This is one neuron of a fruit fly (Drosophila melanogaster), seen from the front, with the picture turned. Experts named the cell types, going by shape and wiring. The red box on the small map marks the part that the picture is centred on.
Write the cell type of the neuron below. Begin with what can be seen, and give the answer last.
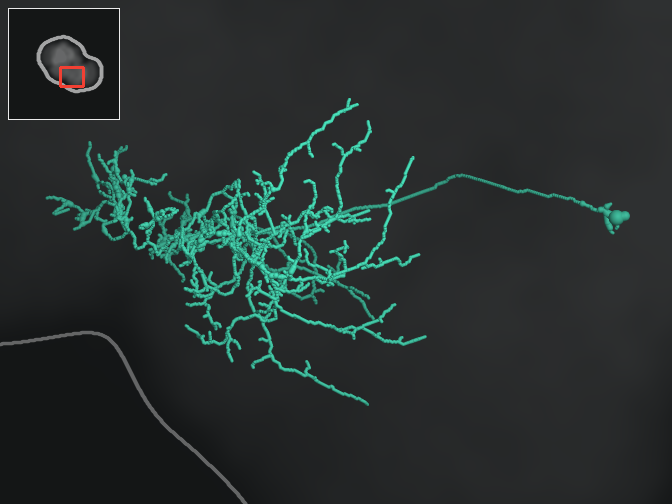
The cell body can be seen on the right of the picture. Dozens of branch ends can be seen. Its broad class is central-brain intrinsic neuron. The cell type is SMP160.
